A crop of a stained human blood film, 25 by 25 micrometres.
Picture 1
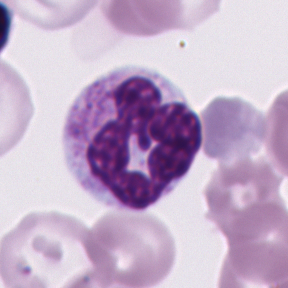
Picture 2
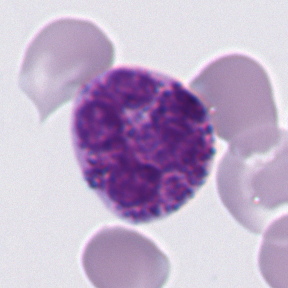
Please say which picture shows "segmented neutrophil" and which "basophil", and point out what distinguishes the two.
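Picture 1 is the segmented neutrophil, picture 2 the basophil. Picture 1 has fine, faint lilac granules in pale pinkish-lilac cytoplasm that is widest on the left of the nucleus; picture 2 has coarse dark purple granules over the whole cell, nucleus included, standing out along the margin.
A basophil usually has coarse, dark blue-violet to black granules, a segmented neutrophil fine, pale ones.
The nucleus in picture 1 curves around a small pale central gap; in picture 2 the granules largely hide it, so its outline can't be traced sharply.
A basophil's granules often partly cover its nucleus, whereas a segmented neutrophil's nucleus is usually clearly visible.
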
